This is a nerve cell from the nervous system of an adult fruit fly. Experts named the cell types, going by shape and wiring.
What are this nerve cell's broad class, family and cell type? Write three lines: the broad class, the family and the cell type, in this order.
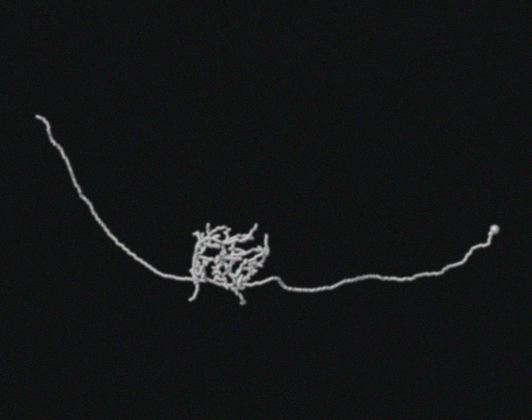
central-brain intrinsic neuron
class CX
FC1F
